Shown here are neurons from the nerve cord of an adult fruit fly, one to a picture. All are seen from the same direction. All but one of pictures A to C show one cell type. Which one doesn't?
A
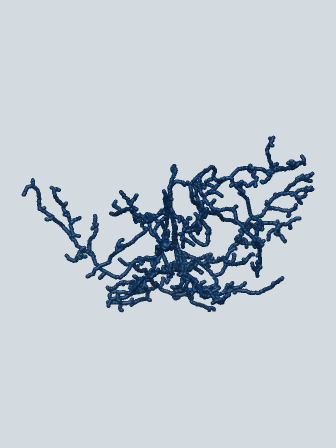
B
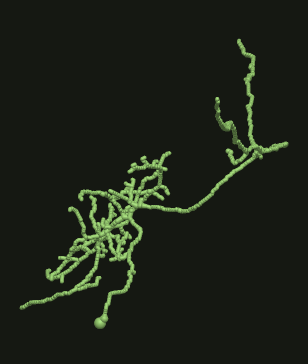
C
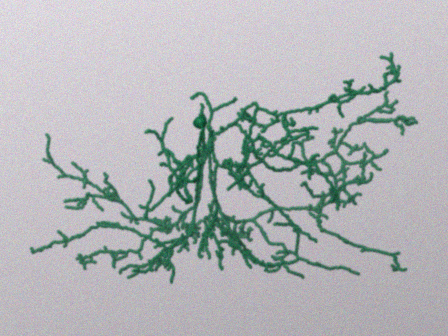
Picture B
